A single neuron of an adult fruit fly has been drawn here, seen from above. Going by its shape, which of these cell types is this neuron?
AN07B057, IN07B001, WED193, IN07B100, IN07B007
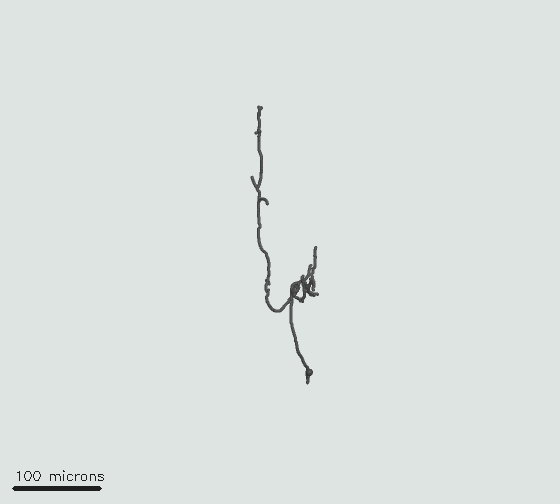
IN07B100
